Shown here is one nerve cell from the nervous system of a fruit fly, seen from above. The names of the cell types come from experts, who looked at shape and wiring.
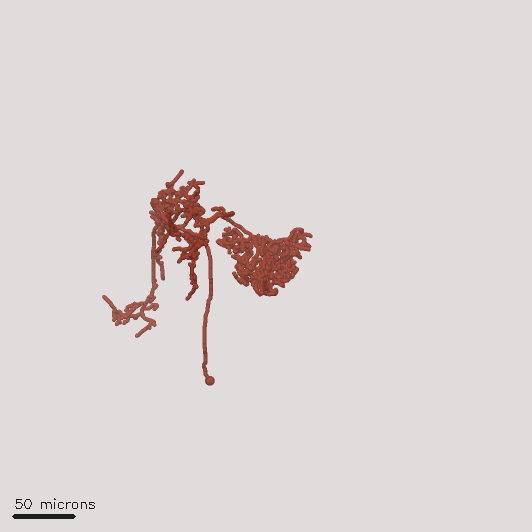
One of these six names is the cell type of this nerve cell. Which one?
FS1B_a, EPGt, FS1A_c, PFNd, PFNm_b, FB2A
FB2A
